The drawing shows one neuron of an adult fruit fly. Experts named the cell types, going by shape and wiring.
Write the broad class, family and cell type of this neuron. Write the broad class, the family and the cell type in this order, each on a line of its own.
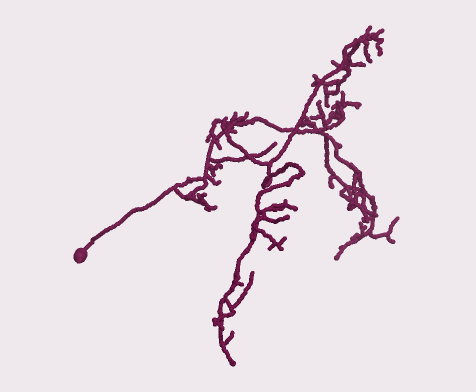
central-brain intrinsic neuron
hemilineage SMPad1
SMP106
